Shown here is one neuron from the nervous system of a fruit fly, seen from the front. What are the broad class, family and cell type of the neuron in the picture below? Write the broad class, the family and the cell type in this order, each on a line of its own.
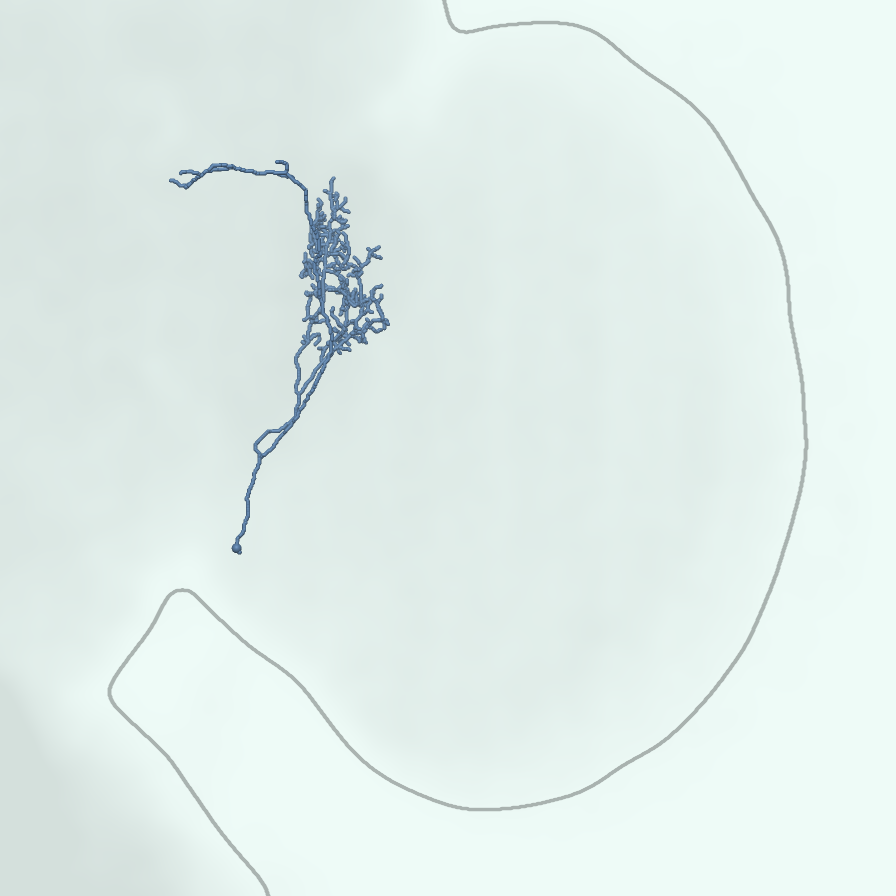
visual projection neuron
LoVP
LoVP1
